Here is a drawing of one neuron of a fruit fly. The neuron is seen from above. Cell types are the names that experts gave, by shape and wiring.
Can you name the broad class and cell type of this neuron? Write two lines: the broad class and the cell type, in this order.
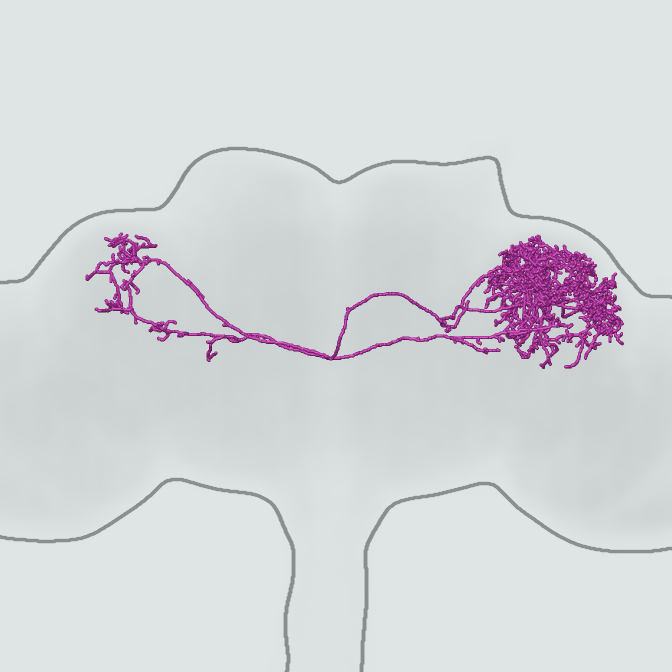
central-brain intrinsic neuron
AVLP397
